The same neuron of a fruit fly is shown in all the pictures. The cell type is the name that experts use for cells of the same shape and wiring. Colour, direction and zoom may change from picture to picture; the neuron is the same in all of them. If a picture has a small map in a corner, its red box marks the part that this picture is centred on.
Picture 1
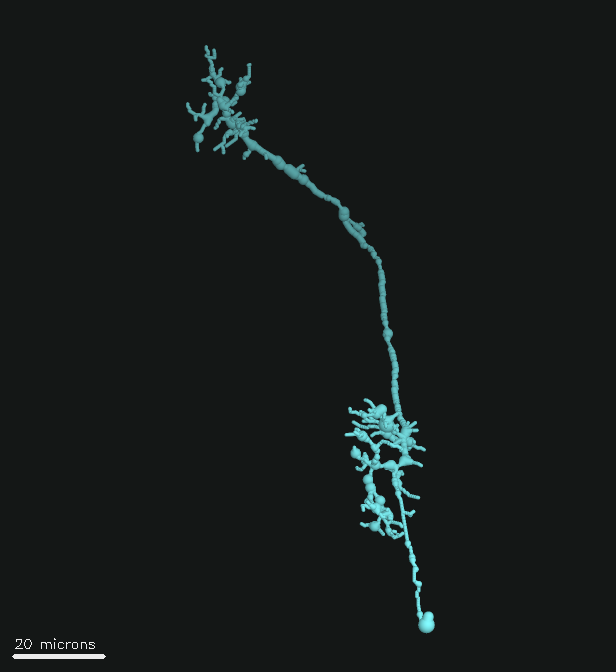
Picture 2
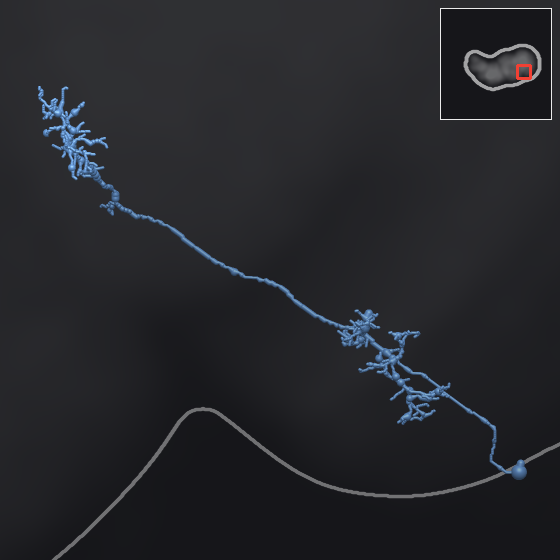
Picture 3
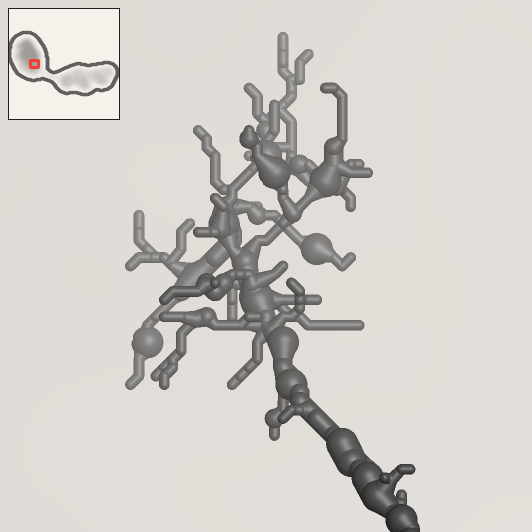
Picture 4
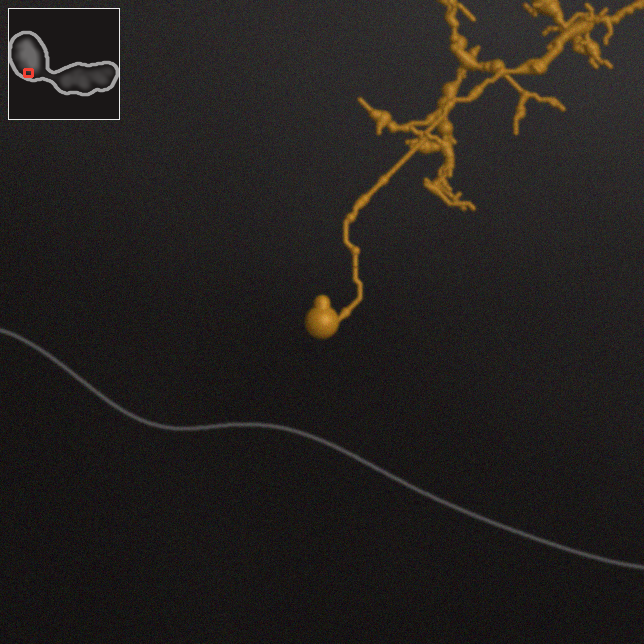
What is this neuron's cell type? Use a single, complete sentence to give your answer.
To this neuron applies the cell type name Tm5Y.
